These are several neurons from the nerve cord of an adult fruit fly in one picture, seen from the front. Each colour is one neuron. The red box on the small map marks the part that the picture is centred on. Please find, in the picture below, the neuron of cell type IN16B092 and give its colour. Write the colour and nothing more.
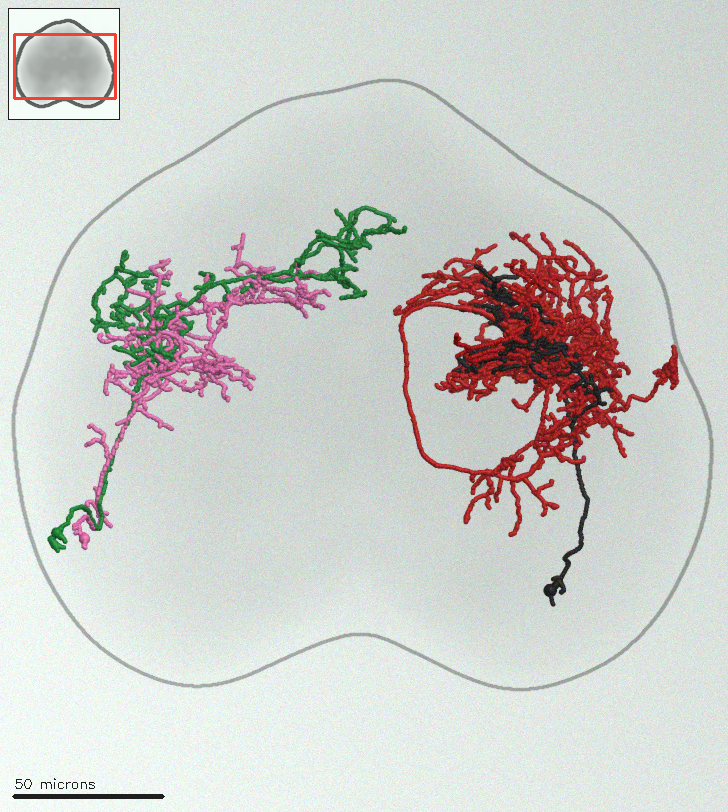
black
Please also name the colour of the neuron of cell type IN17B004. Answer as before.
red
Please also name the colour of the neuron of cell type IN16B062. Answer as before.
pink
